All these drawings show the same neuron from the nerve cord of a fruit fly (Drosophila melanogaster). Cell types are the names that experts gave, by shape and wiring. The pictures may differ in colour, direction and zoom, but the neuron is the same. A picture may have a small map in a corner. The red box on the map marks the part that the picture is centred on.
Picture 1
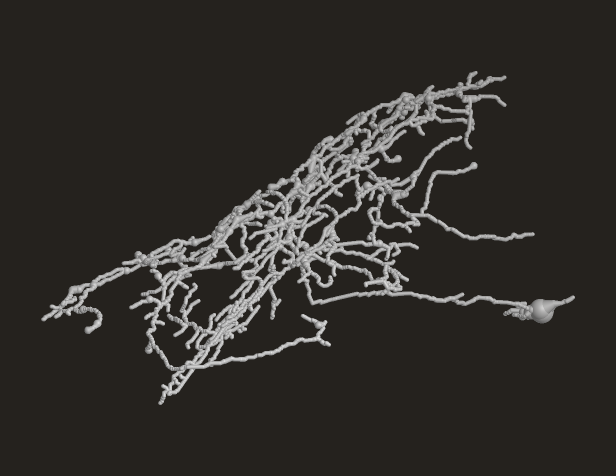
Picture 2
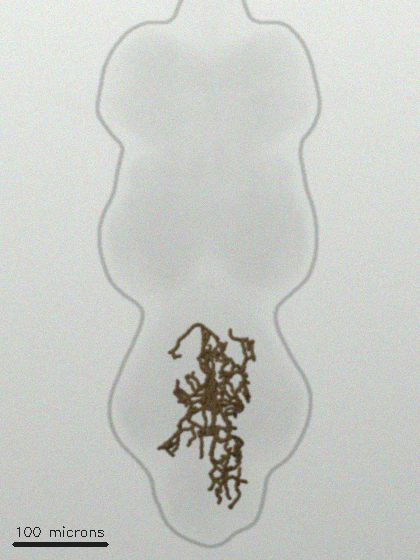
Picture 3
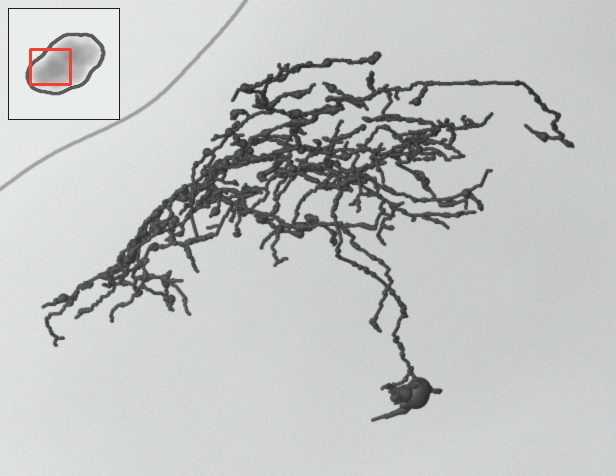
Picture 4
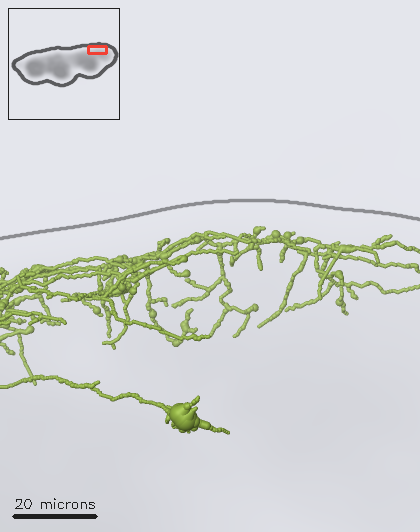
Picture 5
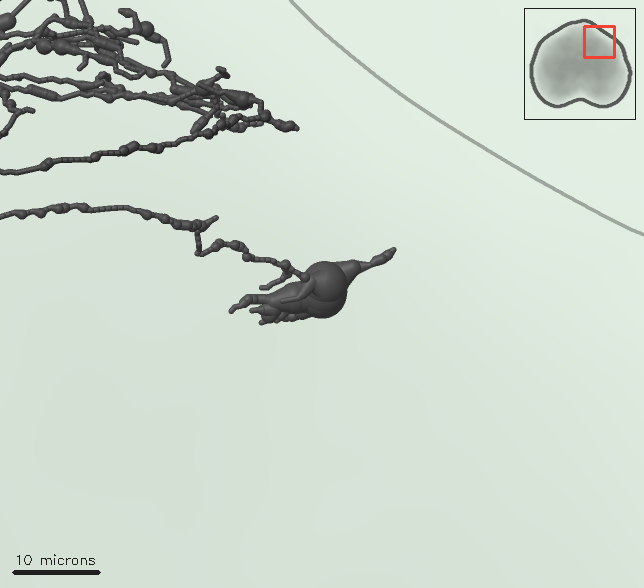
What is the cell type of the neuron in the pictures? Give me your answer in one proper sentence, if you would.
In terms of cell type, the neuron is INXXX364.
